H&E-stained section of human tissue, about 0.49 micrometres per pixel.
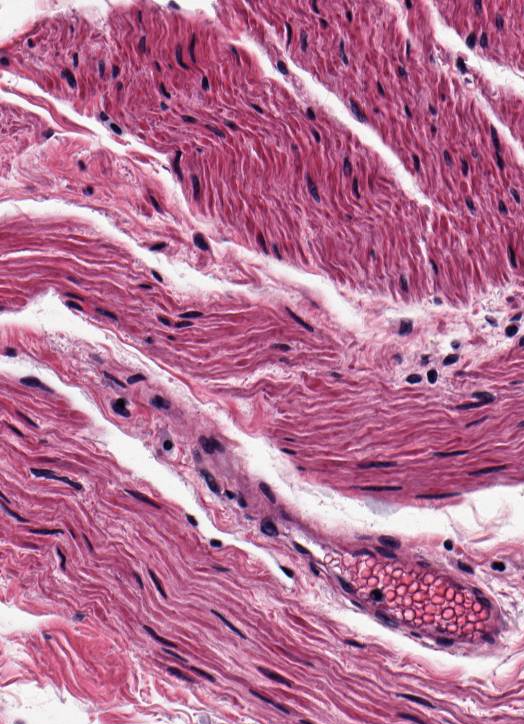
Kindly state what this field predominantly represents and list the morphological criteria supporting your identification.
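Smooth muscle, and the nuclei are the place to start. They're dark, elongated and cigar-shaped, lying parallel to the fibres.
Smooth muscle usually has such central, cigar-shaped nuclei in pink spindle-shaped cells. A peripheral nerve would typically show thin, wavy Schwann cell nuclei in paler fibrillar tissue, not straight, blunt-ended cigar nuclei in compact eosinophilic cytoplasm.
The pink cytoplasm shows no cross-striations. Between the bundles run thin strands of paler, loose connective tissue with scattered small nuclei.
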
